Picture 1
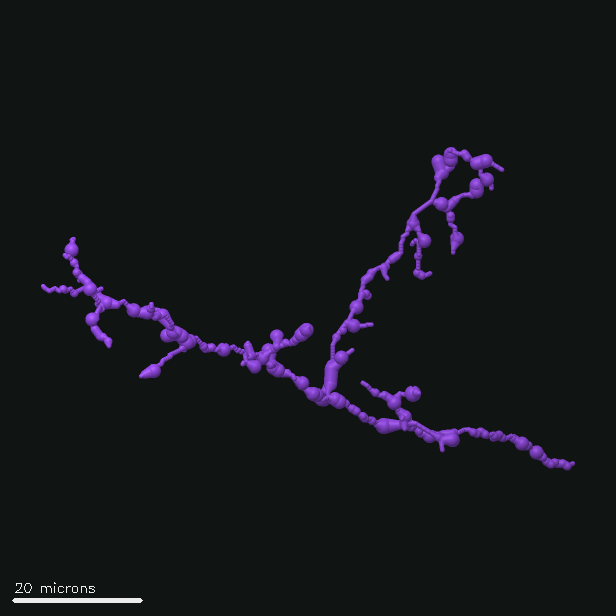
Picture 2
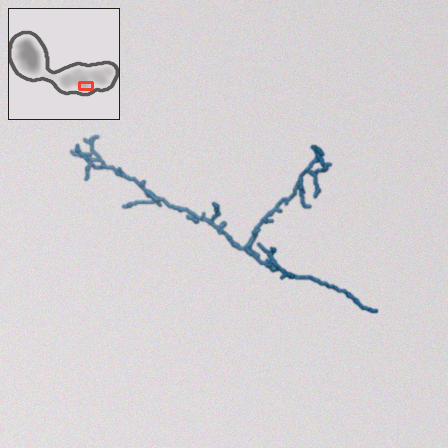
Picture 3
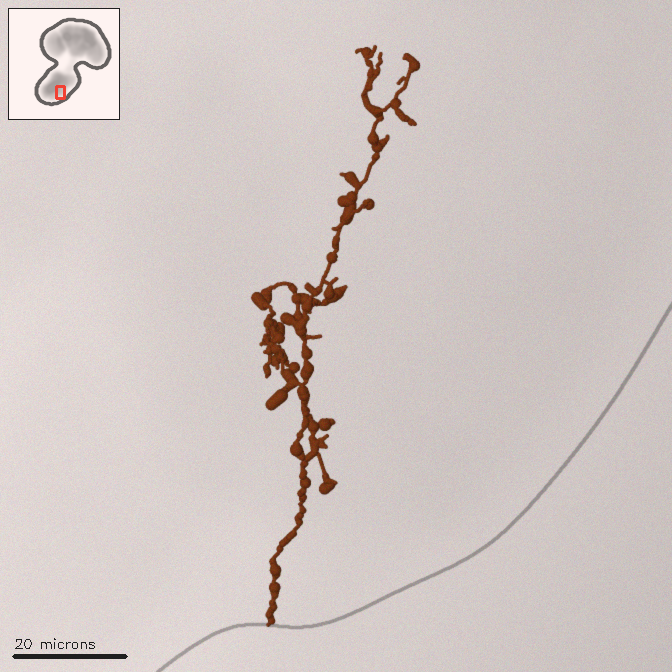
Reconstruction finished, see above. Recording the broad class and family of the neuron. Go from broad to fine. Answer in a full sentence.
A sensory neuron entering the nerve cord of class mechanosensory proprioceptive.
